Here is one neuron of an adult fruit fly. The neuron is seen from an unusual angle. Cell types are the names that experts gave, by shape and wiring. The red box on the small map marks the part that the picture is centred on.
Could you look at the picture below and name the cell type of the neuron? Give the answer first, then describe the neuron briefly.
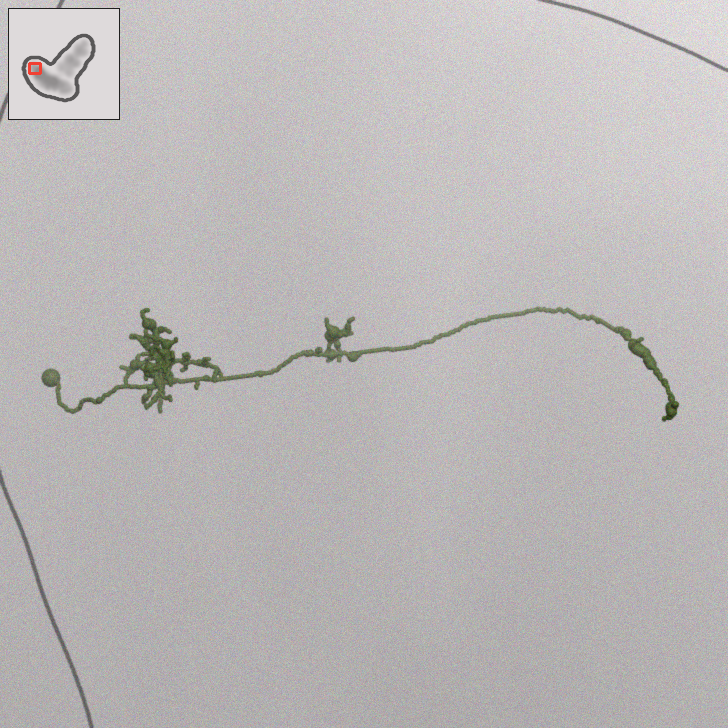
Its cell type is Tm4. This is an optic-lobe intrinsic neuron. The cell body can be seen on the left of the picture. The picture shows dozens of branch ends.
